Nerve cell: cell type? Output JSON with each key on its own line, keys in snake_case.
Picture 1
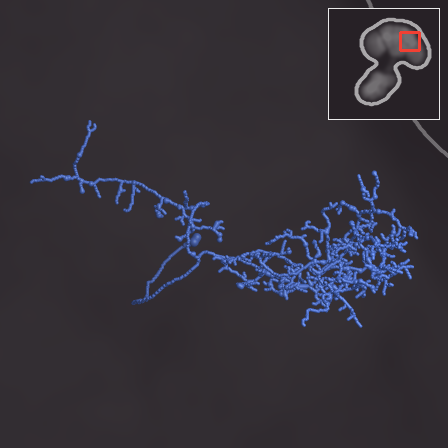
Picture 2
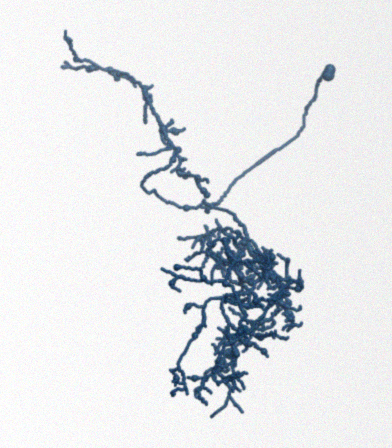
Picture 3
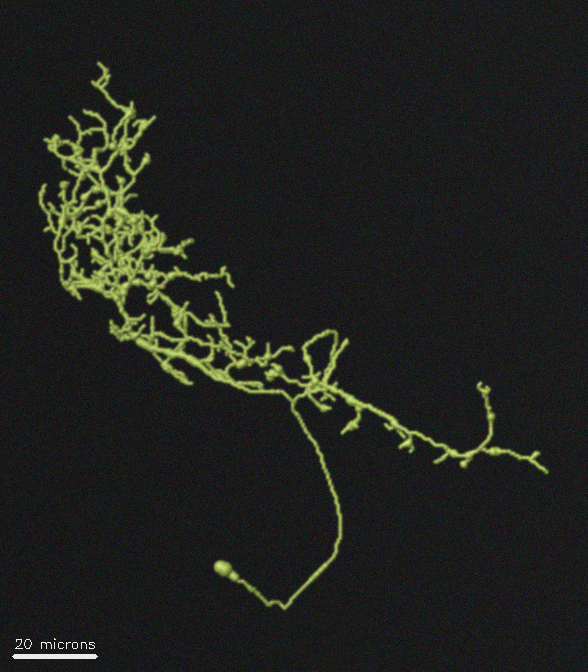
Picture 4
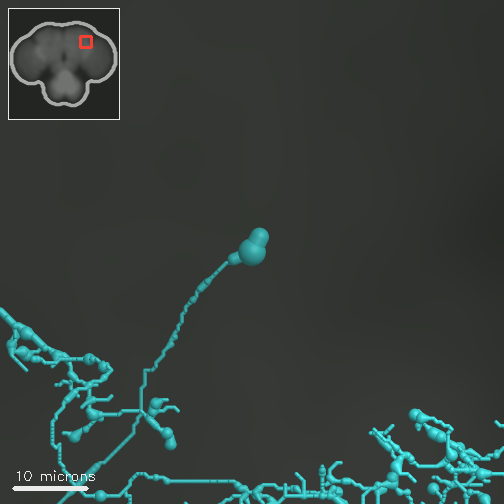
{
 "cell_type": "PVLP101"
}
